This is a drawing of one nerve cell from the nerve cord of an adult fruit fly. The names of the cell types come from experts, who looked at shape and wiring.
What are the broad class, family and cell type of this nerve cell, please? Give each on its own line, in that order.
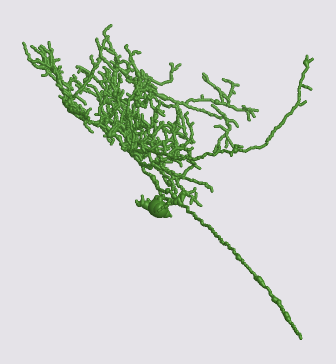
motor neuron of the nerve cord
MNad
MNad30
